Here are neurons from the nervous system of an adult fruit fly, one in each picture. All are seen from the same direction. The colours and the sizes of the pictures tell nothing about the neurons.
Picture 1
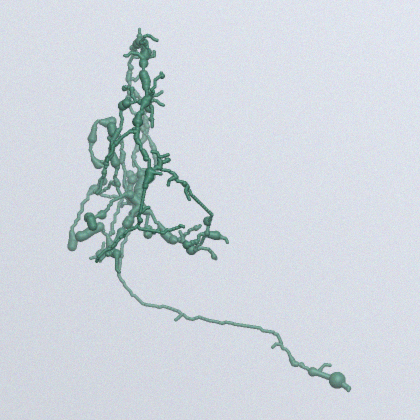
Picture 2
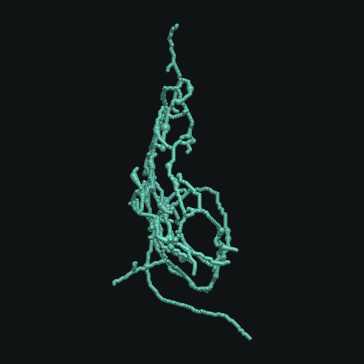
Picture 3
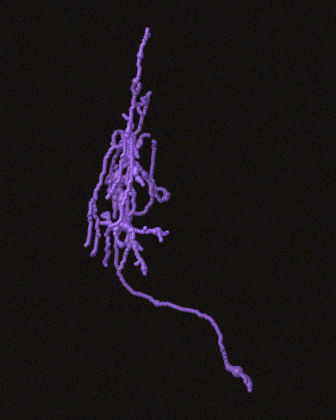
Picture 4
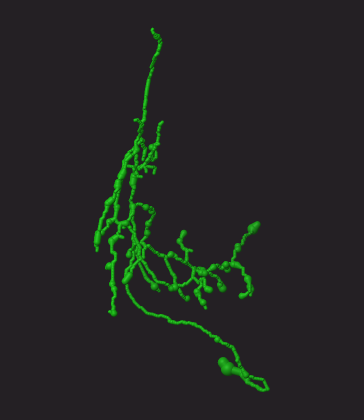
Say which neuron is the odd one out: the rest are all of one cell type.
Picture 4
